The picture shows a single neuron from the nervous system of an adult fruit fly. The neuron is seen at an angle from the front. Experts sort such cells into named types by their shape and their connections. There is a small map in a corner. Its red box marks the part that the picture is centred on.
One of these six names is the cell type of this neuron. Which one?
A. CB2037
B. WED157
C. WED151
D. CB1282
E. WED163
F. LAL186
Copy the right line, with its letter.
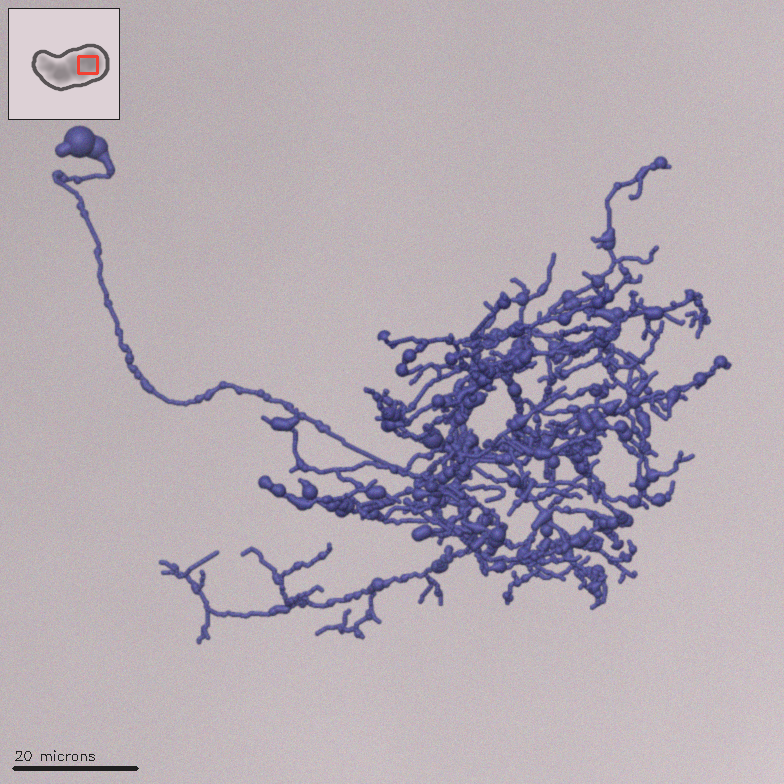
F. LAL186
